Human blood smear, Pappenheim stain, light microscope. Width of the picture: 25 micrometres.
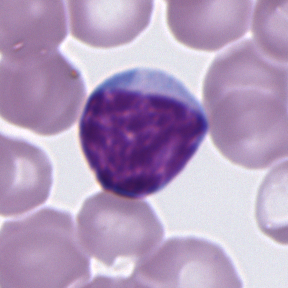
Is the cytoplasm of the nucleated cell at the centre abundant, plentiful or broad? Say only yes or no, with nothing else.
No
